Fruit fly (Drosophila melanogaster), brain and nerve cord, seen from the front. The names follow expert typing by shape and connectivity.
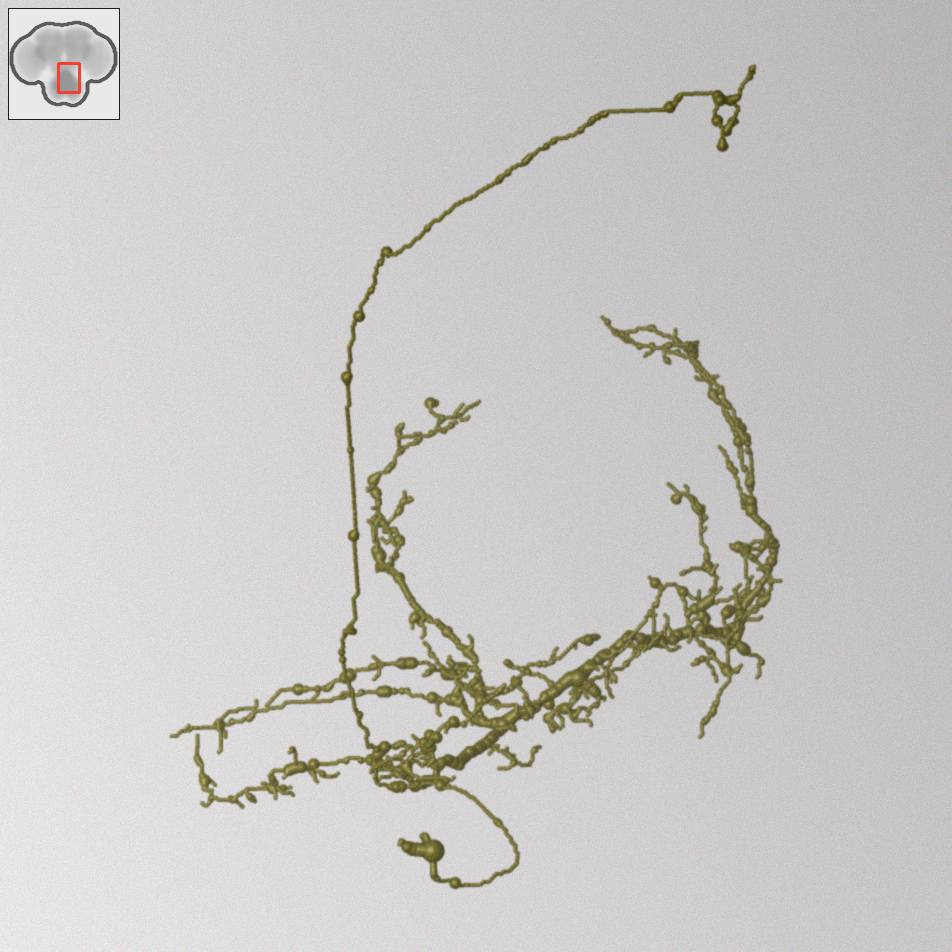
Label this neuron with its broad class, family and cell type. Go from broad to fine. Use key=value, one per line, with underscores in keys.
broad_class=ascending neuron
family=hemilineage 08B
cell_type=AN08B061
